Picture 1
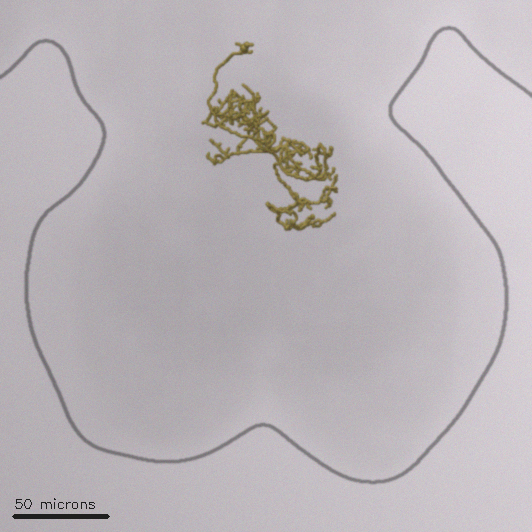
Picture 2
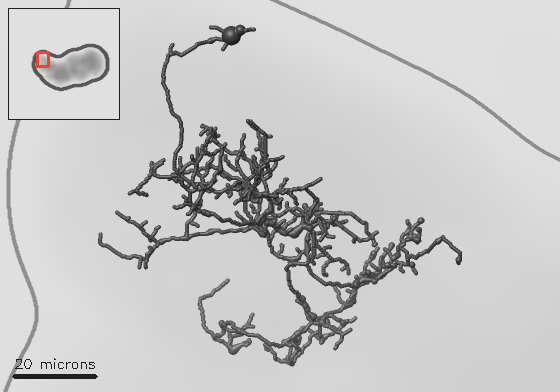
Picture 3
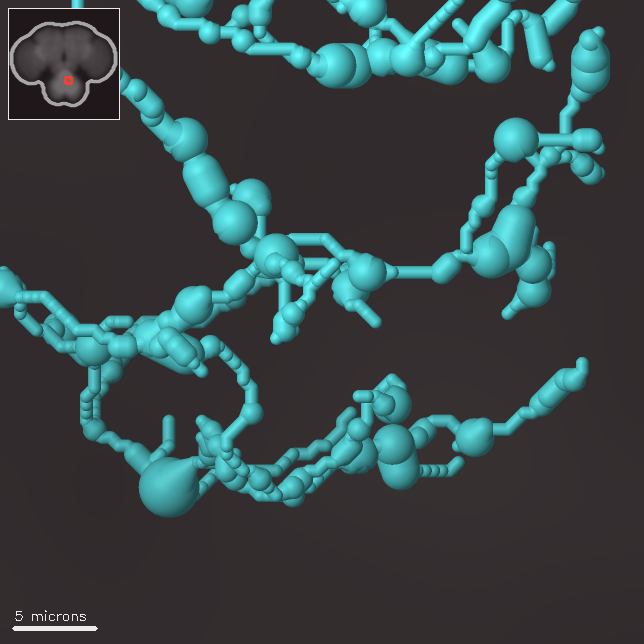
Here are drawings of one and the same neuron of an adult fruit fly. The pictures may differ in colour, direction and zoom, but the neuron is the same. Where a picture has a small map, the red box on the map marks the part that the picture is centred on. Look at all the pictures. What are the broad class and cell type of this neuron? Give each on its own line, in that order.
nerve-cord intrinsic neuron
INXXX396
